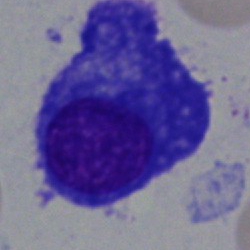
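Plasma cell in a stained human bone marrow smear: the nucleus stains a reddish purple that stands apart from the deep blue cytoplasm. Many small pale spots are scattered through the cytoplasm, mostly above the nucleus. Just outside the lower-left edge of the cell lie small detached bits of blue material.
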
